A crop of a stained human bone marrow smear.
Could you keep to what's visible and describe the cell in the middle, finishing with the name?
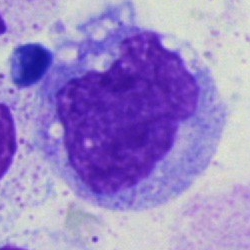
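See how the nucleus is large, with an irregular, knobbly outline. The chromatin's dense purple and mottled. Cytoplasm's pale greyish-blue, with several small clear vacuoles above and to the left of the nucleus. It's a monocyte.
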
